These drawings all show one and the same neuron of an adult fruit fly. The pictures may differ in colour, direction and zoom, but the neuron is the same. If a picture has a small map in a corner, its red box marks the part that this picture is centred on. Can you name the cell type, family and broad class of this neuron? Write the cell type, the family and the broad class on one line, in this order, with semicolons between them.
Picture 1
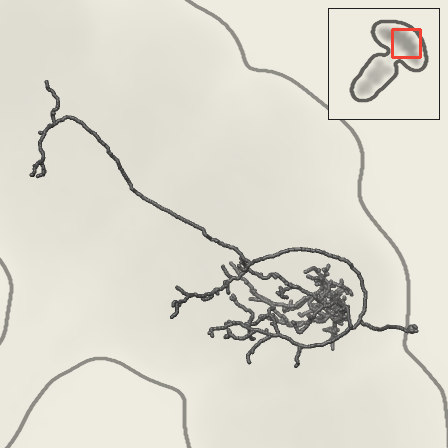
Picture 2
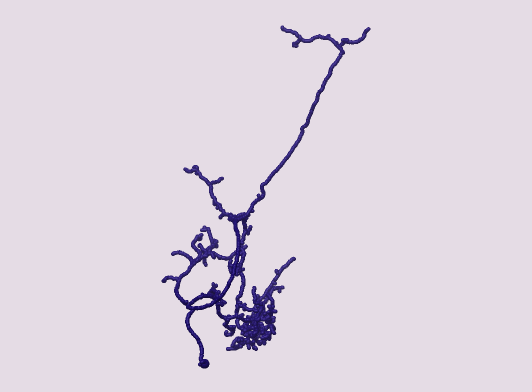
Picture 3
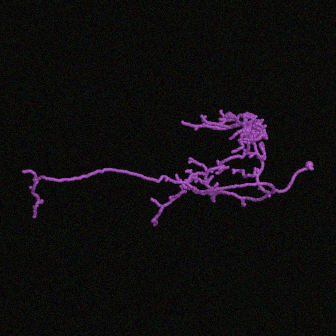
SLP227; hemilineage SLPav1_medial; central-brain intrinsic neuron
